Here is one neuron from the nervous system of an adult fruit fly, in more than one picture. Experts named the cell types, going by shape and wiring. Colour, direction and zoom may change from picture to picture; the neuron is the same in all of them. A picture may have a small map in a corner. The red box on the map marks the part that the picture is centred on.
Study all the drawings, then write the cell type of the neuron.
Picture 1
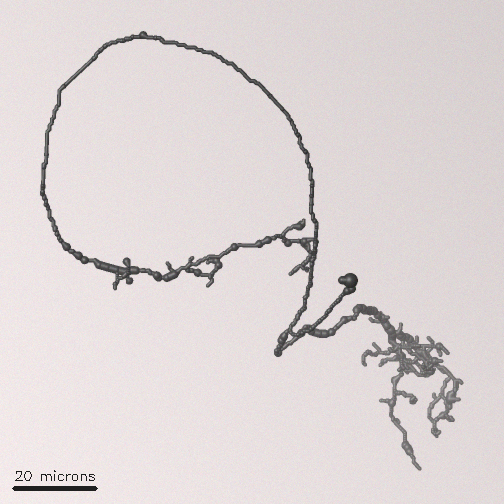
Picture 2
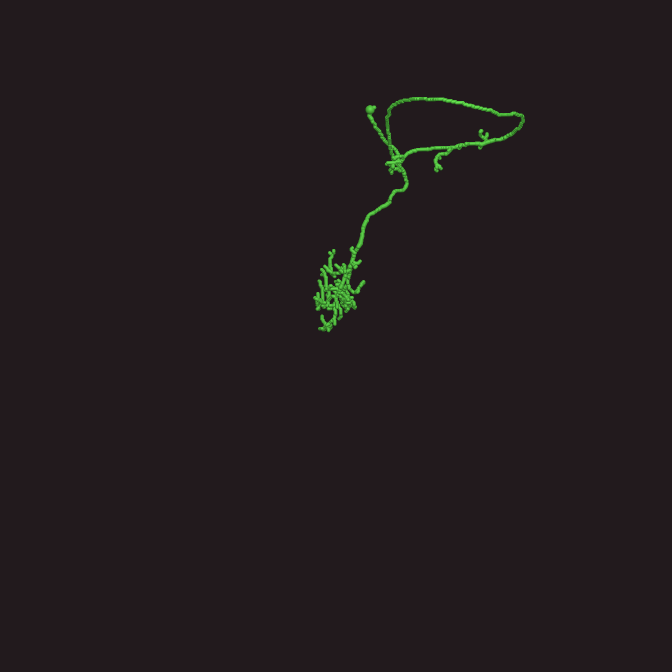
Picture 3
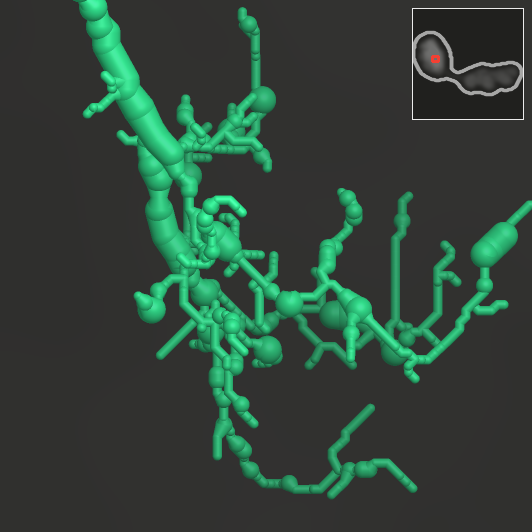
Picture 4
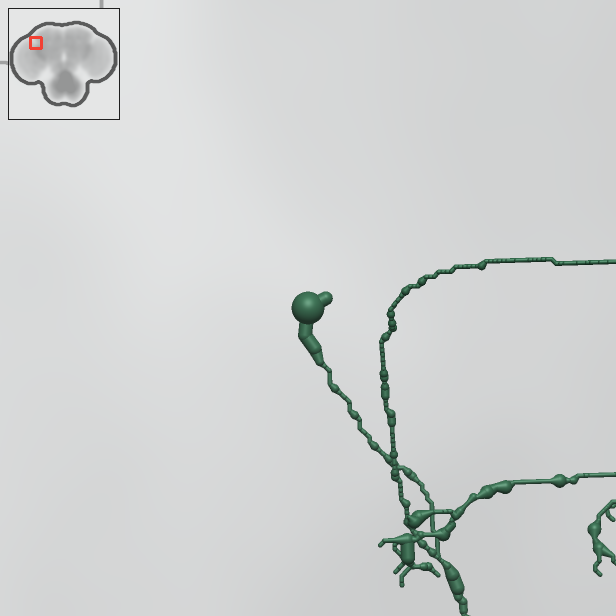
LC6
